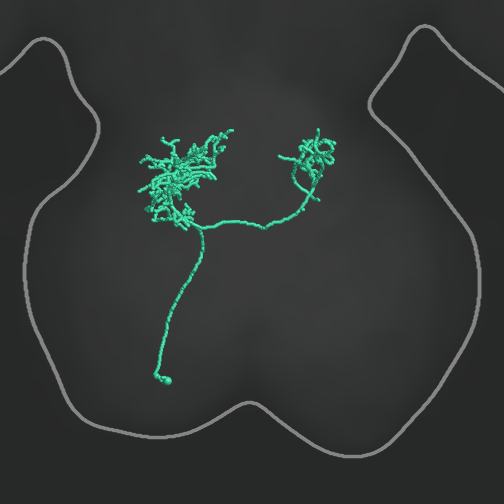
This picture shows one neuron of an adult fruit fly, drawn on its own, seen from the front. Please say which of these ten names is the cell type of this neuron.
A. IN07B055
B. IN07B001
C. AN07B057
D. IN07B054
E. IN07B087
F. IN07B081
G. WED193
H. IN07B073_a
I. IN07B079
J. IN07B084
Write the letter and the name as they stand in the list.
J. IN07B084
